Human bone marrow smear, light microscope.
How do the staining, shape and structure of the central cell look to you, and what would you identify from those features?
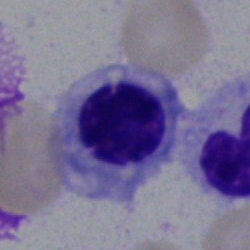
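Coarse clumps mark the dense, dark purple chromatin. No nucleoli are visible in the nucleus. On all sides, a moderate rim of pale grey-blue cytoplasm encloses the nucleus. Distinct granules are absent from the cytoplasm. This cell is an erythroblast.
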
